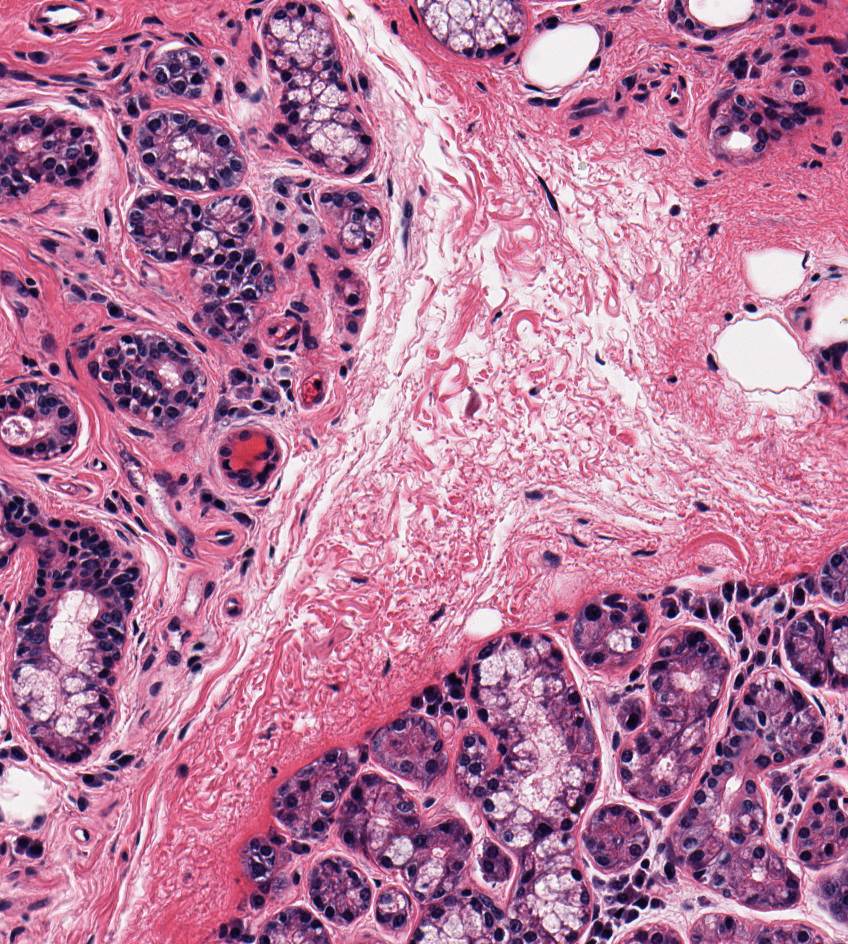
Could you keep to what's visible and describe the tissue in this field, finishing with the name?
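Glandular lobules fill the upper left and lower right, parted by a broad diagonal band of loose, pale pink collagen. Many acini are mucous, with pale foamy cytoplasm and dark basal nuclei. Purple, granular serous acini with round nuclei are mixed among them. That's minor salivary gland.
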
